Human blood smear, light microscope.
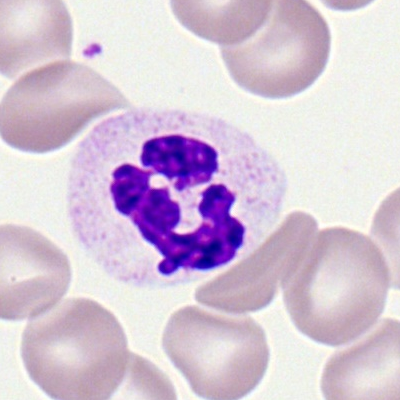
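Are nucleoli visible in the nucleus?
No nucleoli are visible.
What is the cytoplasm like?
Abundant and pale pinkish-lilac, with fine pinkish-violet granules scattered throughout and no visible vacuoles.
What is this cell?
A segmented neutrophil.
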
